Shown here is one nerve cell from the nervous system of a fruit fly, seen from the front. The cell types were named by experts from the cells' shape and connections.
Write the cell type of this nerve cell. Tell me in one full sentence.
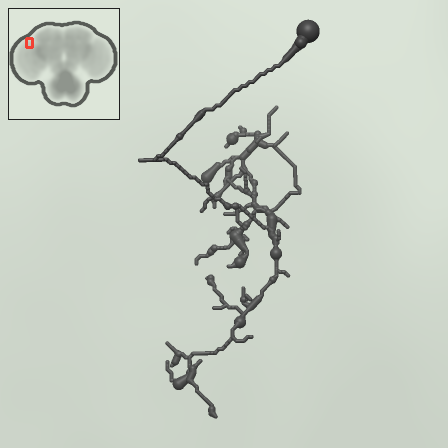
The nerve cell here falls under cell type Cm1.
